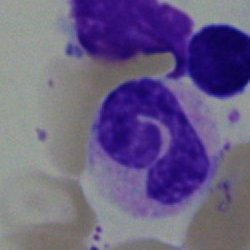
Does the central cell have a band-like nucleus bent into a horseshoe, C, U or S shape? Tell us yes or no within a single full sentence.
Yes, in this cell the nucleus is a bent band with no separate lobes.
